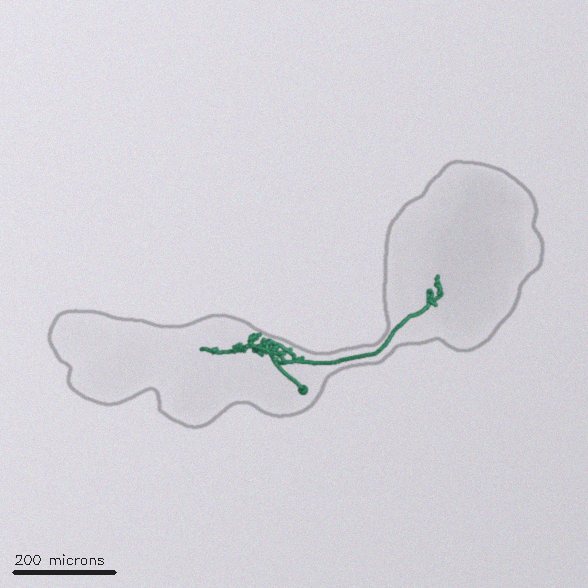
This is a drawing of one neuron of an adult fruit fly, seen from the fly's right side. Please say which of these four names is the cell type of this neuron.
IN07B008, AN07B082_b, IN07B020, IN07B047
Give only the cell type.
AN07B082_b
